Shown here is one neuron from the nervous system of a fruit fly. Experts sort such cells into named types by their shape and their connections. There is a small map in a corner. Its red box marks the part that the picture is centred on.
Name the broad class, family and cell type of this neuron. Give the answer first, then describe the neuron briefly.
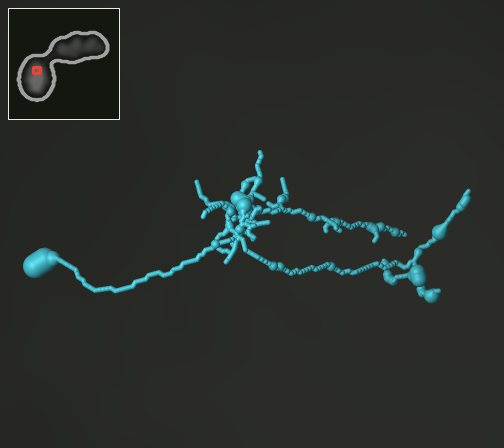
This is an optic-lobe intrinsic neuron. Its family is Mi. The cell type is Mi15. The cell body can be seen on the left of the picture. In this view it is more than twice as wide as it is tall.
